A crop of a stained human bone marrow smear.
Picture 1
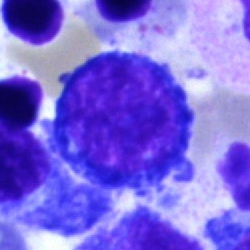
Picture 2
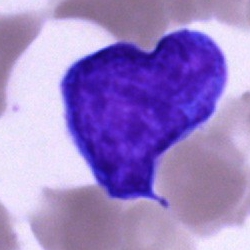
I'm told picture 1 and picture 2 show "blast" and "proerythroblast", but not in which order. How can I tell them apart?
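Taking the names first: picture 1 is a proerythroblast and picture 2 is a blast. Shape: the proerythroblast is round, while the blast is heart-shaped with a notch in its upper edge. Border: the proerythroblast has a finely bumpy edge with small rounded blebs bulging out from it, whereas the blast has a single thin tail projecting from its lower tip. Cytoplasm: in the proerythroblast it forms a thin rim of deep blue around the nucleus. Granules and vacuoles: neither cell shows distinct granules or clear vacuoles.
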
